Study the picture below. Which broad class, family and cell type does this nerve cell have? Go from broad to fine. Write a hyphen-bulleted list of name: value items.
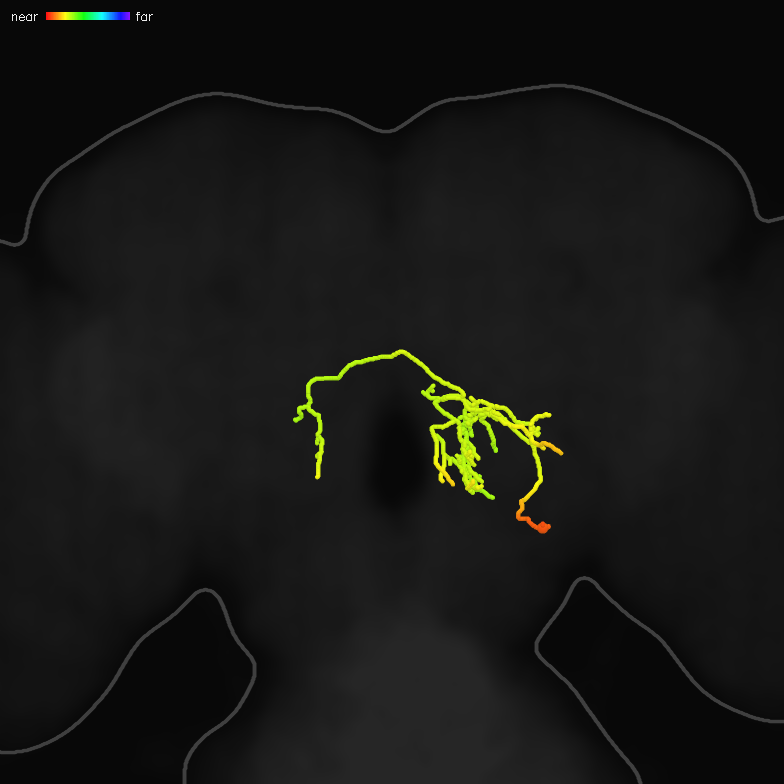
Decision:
- broad class: central-brain intrinsic neuron
- family: hemilineage ALv2
- cell type: v2LNX01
